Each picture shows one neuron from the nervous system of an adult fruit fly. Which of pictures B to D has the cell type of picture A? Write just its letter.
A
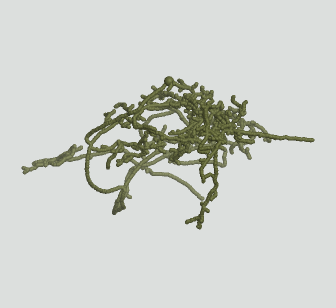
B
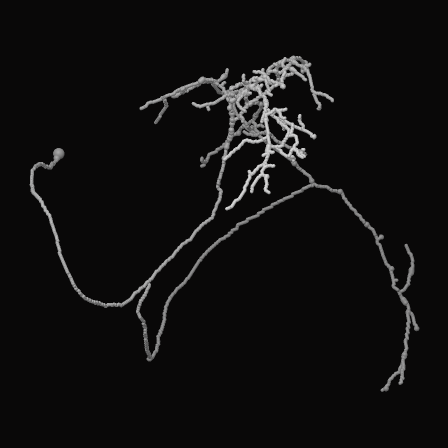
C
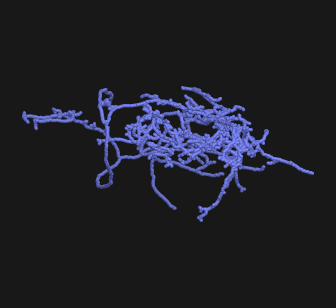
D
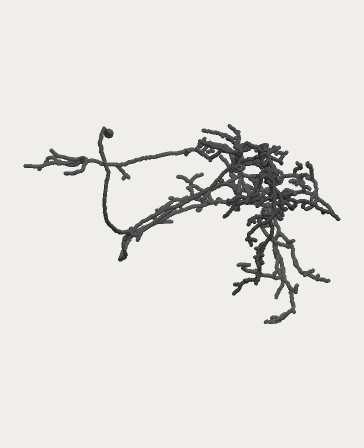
C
